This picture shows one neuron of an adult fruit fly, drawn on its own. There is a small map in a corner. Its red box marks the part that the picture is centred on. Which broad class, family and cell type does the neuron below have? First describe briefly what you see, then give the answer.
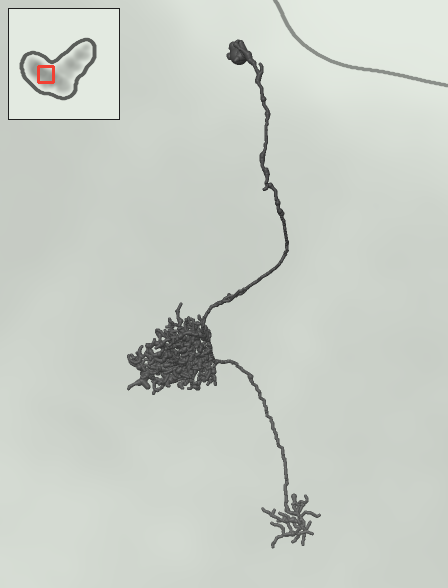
The picture shows dozens of branch ends. In this view it is more than twice as tall as it is wide. It is a central-brain intrinsic neuron. Its family is called class CX. Its cell type is EL.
